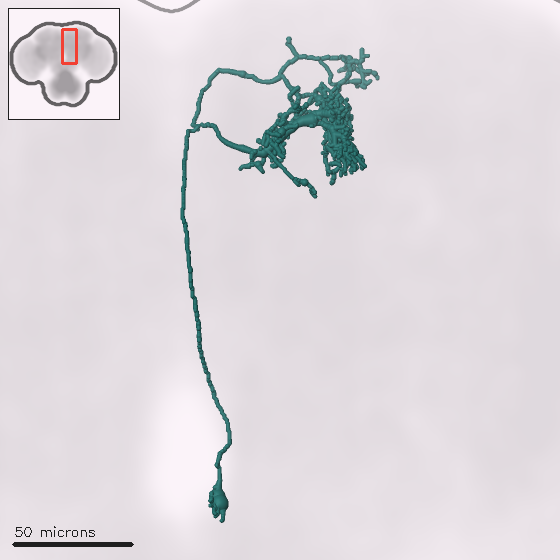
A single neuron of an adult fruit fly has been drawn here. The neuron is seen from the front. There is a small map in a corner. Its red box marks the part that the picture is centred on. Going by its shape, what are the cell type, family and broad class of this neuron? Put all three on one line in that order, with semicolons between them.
MBON13; hemilineage FLAa2; central-brain intrinsic neuron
